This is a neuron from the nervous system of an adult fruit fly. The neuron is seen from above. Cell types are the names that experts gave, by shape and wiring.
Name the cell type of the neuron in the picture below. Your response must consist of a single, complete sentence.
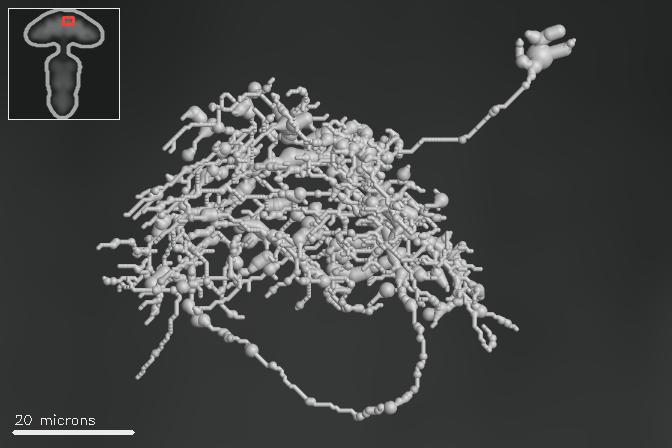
For this neuron, the cell type is GNG174.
